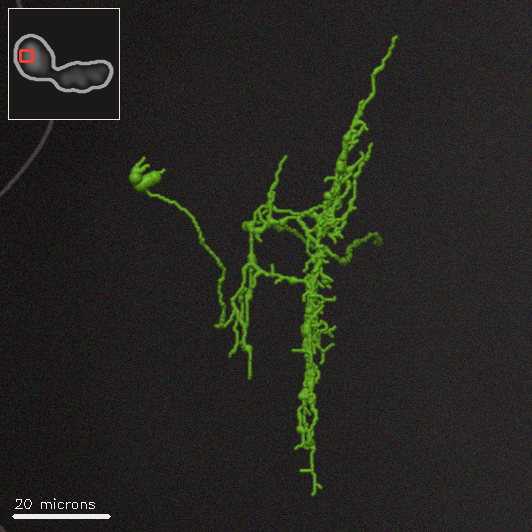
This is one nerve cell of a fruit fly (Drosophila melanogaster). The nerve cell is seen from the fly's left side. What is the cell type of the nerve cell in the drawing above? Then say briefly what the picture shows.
Its cell type is Lawf1. This is an optic-lobe intrinsic neuron. By the scale bar it is about 100 microns tall in this view. The picture shows dozens of branch ends.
